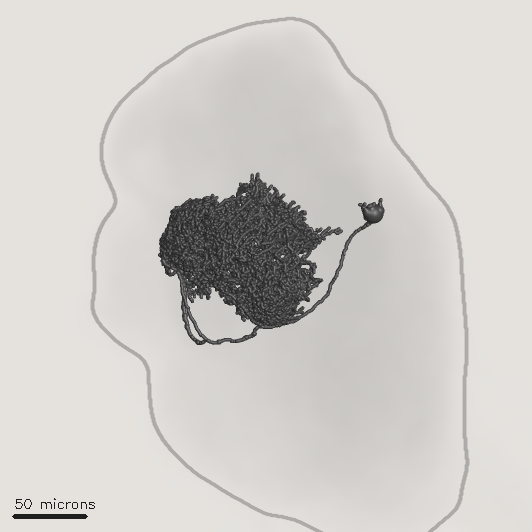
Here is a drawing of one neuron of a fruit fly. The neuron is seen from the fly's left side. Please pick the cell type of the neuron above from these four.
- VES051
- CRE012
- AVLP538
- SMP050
AVLP538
